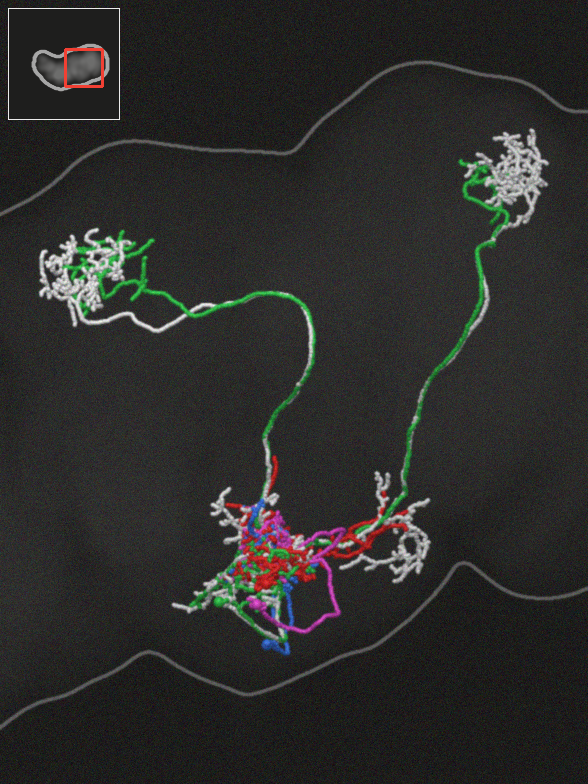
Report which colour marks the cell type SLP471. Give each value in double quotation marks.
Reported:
"white"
